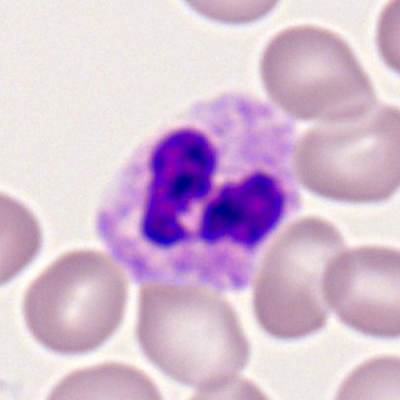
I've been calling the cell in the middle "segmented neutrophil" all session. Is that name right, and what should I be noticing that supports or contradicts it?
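Start with the granules: fine, faint ones speckle the cytoplasm, which is abundant and pale lilac-pink.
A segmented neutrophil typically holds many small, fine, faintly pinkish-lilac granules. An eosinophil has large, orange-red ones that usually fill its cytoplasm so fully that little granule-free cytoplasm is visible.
So the granules and the cytoplasm speak for segmented neutrophil and against eosinophil. Now the nucleus, which is divided into two lobes.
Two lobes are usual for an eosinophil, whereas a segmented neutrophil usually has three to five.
On this one feature, the cell leans towards eosinophil. The chromatin is dark purple and coarsely clumped, no nucleoli are visible, and the outline is roughly round. Taken together, yes: segmented neutrophil is the right name for this cell.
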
